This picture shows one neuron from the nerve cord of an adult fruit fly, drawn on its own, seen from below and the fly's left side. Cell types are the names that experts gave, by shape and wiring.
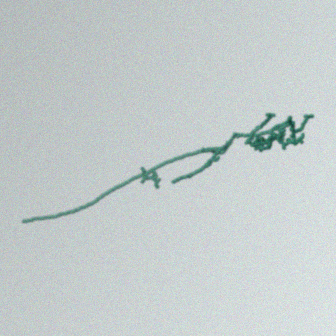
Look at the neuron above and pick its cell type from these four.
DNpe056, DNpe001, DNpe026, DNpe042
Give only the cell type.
DNpe042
